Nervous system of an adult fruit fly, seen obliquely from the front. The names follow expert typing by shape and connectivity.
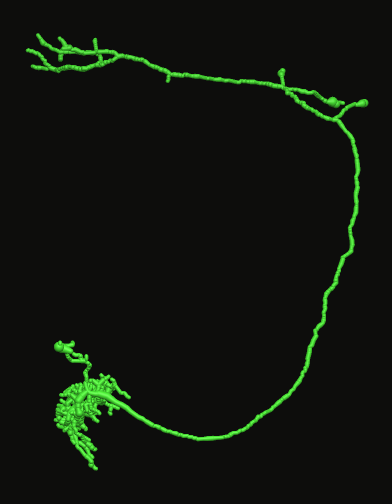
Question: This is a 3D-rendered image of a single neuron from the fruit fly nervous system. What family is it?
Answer: hemilineage ALad1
